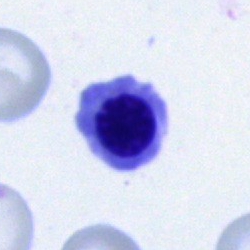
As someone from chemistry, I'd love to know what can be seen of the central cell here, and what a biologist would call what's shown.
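Starting with the nucleus: it sits off-centre, toward the right side of the cell, and its chromatin is dark purple and densely clumped. Next, the cytoplasm: no granules are visible, and no vacuoles are seen. The cell is an erythroblast.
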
